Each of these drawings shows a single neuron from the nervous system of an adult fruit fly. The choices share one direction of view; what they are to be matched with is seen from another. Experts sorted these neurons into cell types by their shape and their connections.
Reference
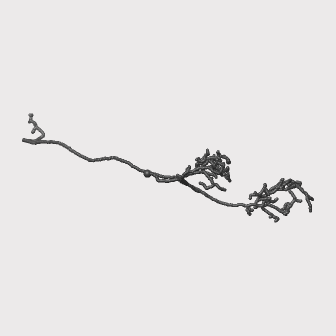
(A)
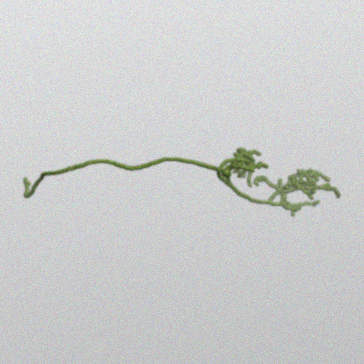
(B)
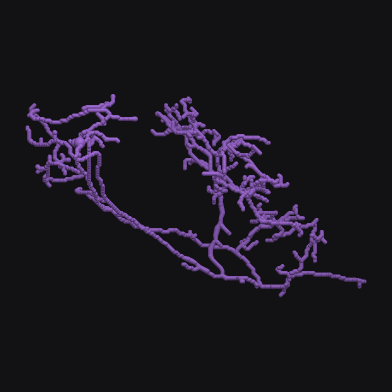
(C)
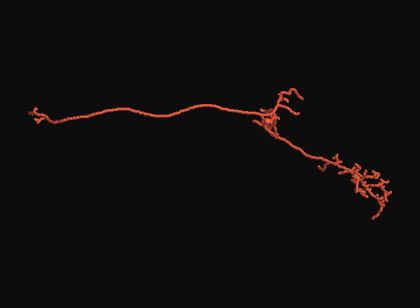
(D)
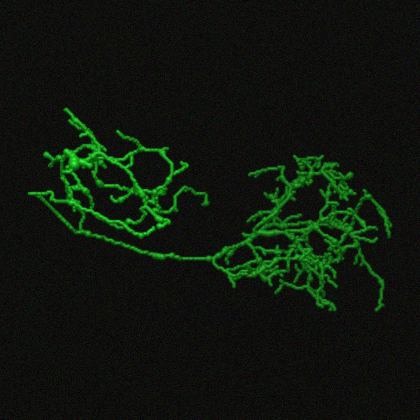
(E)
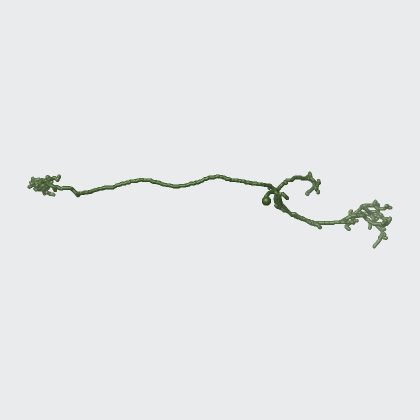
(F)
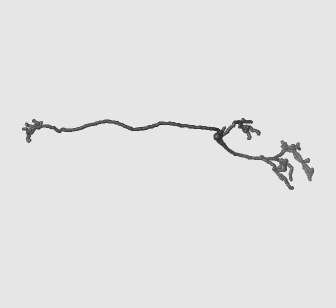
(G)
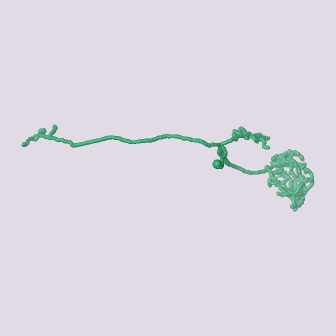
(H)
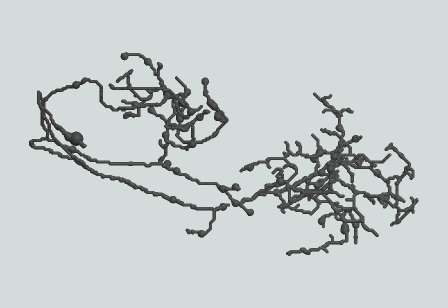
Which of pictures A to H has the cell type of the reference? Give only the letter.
A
